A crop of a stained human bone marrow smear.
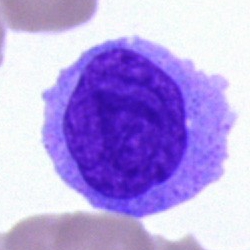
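Monocyte, centre of the picture. Look first at the nucleus: it sits toward the left, so the band of cytoplasm is wider on the right. All around it runs a moderate rim of pale blue-lilac cytoplasm, with fine pinkish-purple granules scattered through it. Then trace the edge: the outline is round but finely bumpy and uneven.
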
